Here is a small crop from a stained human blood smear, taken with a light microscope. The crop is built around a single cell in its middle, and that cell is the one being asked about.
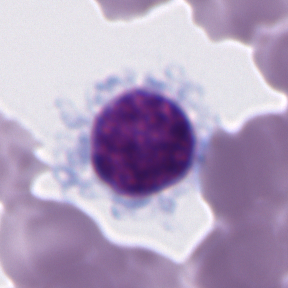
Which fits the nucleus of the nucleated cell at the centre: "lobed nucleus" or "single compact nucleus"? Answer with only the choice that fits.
Single compact nucleus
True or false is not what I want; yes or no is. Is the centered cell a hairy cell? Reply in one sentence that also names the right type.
Yes, the middle cell of the field is a hairy cell.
